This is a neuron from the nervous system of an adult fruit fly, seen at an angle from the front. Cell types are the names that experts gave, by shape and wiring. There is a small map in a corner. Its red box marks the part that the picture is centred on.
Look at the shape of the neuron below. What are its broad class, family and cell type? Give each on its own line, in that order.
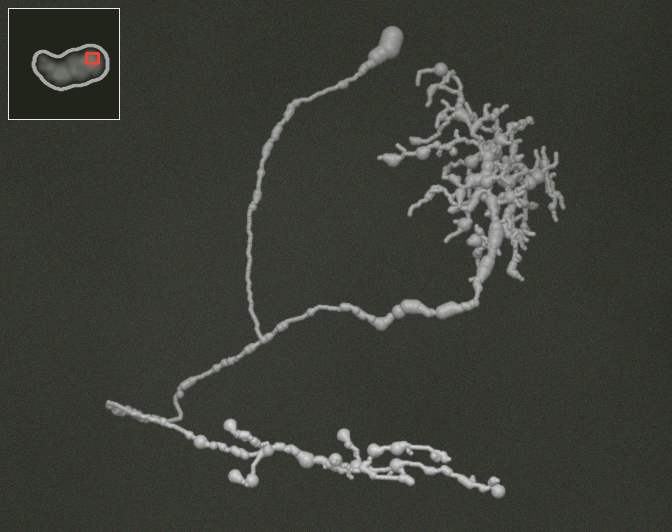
visual projection neuron
hemilineage VPNp3
LC21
